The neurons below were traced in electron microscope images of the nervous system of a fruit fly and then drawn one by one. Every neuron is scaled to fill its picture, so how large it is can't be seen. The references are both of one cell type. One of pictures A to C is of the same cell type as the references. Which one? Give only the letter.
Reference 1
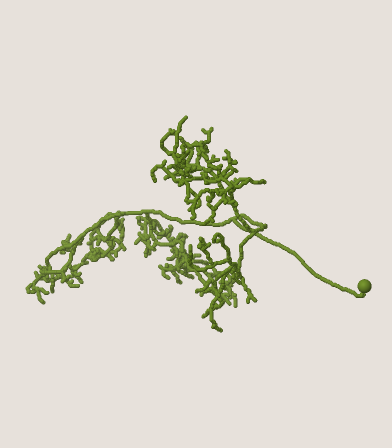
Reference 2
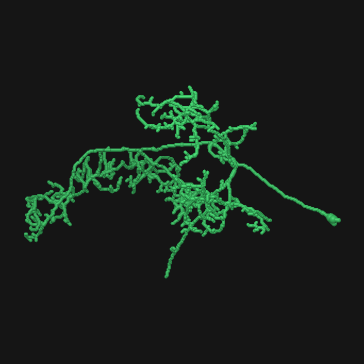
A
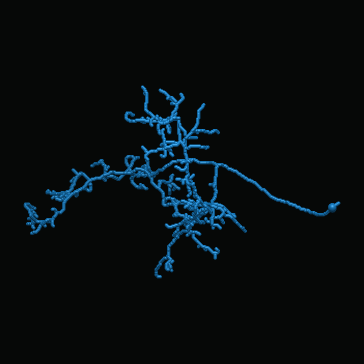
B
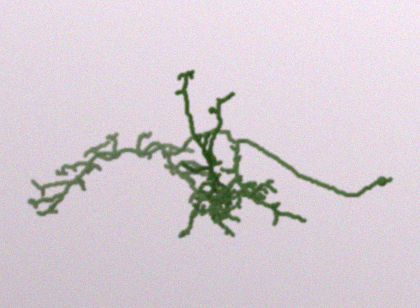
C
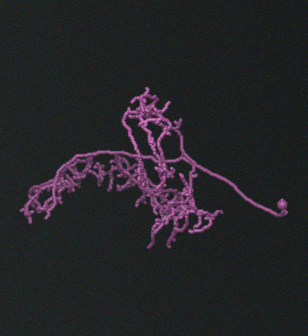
C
